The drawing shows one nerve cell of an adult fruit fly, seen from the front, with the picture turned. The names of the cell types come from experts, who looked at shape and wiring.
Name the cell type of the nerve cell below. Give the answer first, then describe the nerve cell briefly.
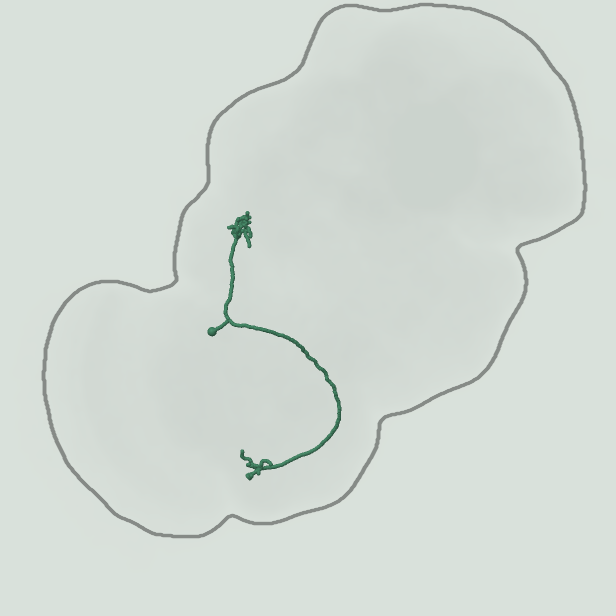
It is of cell type GNG438. This is a central-brain intrinsic neuron. As drawn here it is taller than it is wide.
